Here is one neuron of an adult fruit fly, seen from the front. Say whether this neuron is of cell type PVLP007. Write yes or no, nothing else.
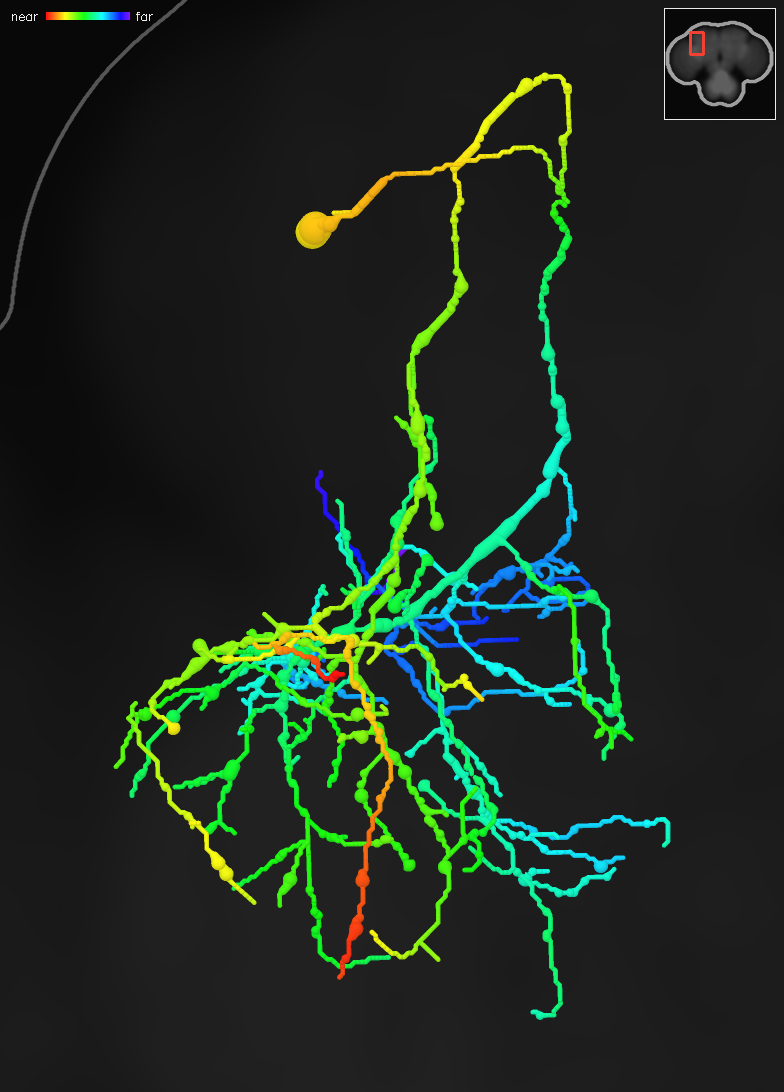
no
